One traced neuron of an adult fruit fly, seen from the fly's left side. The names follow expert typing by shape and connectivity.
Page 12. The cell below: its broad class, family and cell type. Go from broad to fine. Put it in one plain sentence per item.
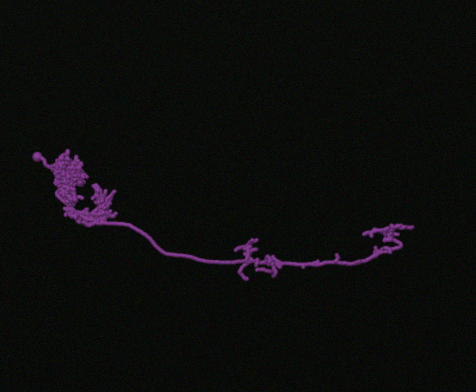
A descending neuron of the DNde family, type DNde005.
